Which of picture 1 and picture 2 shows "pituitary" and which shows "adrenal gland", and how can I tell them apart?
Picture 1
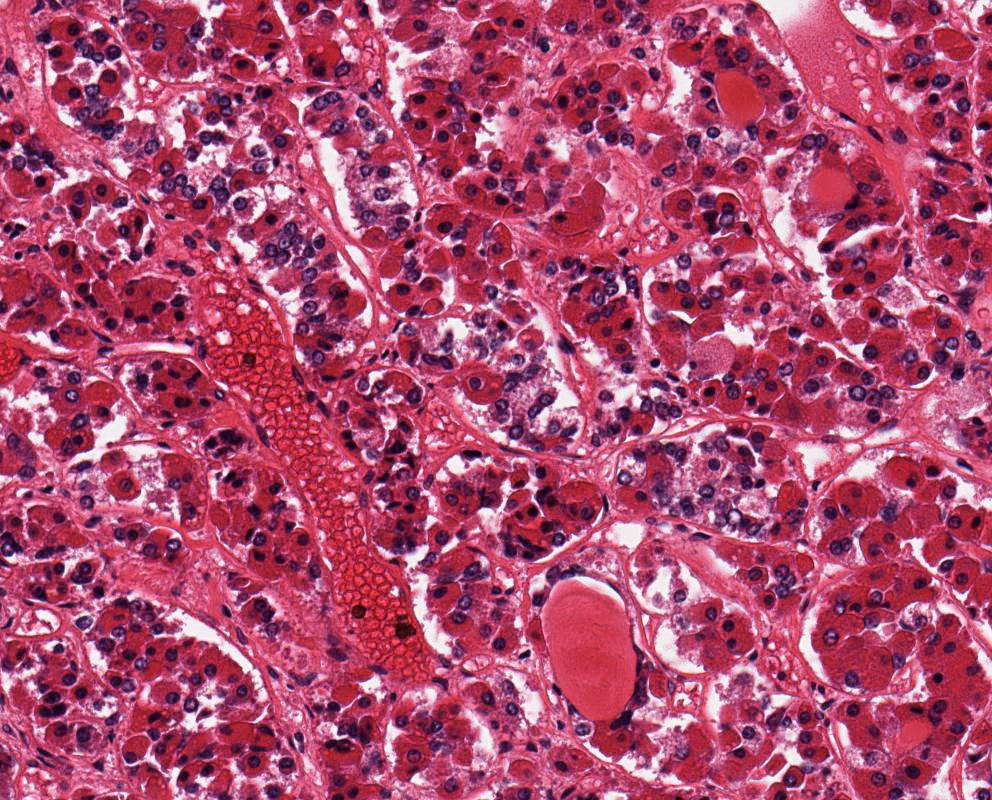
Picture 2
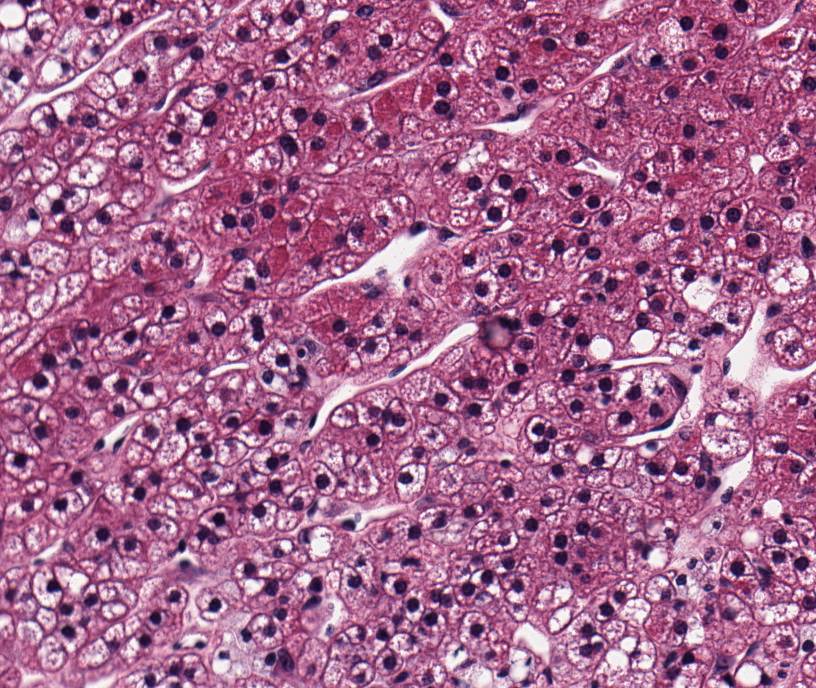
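First, identity: picture 1 is pituitary, picture 2 is adrenal gland. Second, arrangement: picture 1 has small rounded nests and cords throughout, separated by thin fibrovascular septa, with scant stroma and no fat cells.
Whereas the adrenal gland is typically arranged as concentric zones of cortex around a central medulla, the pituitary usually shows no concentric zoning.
Third, cytoplasm: in picture 2 most cells have abundant pale, finely vacuolated, foamy cytoplasm, while a group in the upper left-centre has dense pink, non-vacuolated cytoplasm. Fourth, borders: in picture 2 the cell borders are distinct. Last, picture 1 also holds a dilated vessel packed with red blood cells, running diagonally from upper left towards lower centre-left.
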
